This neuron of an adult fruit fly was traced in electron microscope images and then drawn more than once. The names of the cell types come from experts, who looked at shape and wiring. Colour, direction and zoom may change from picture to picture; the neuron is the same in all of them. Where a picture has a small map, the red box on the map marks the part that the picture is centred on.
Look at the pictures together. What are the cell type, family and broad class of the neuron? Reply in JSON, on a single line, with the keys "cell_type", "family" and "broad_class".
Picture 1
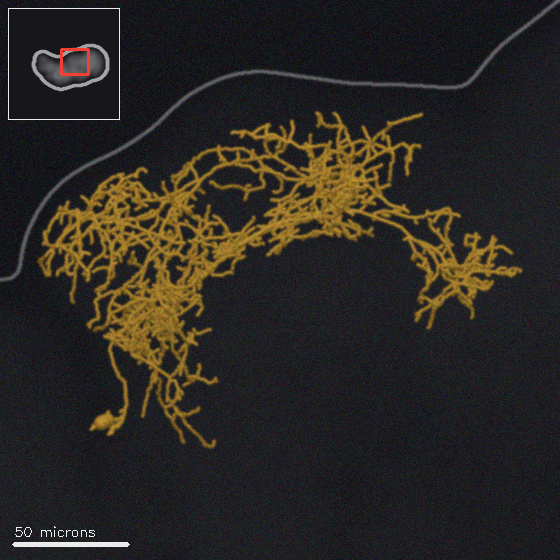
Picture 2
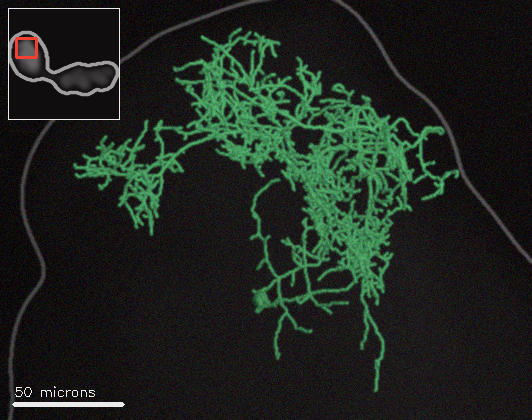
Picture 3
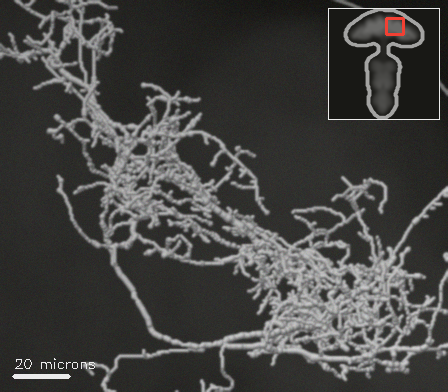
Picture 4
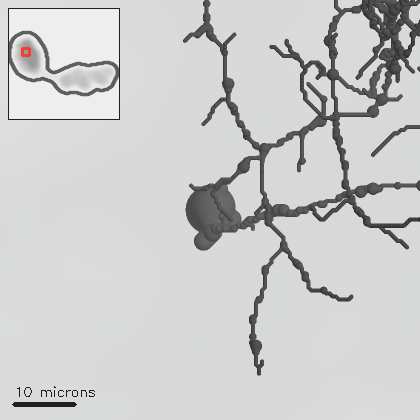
{"cell_type": "LHCENT8", "family": "LHCENT", "broad_class": "central-brain intrinsic neuron"}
